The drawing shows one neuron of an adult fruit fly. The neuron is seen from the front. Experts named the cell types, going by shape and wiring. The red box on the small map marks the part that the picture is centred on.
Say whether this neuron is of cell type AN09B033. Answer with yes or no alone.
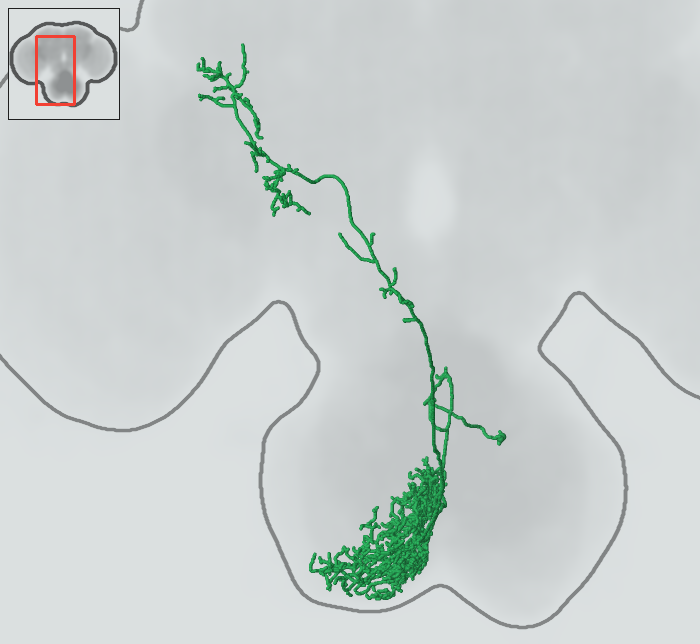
no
